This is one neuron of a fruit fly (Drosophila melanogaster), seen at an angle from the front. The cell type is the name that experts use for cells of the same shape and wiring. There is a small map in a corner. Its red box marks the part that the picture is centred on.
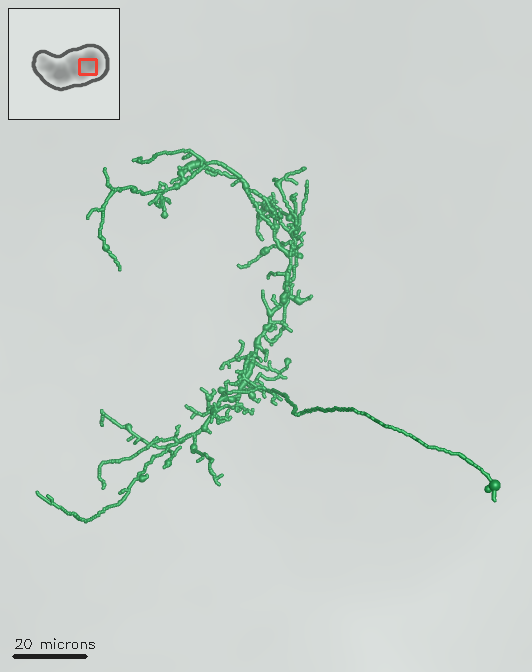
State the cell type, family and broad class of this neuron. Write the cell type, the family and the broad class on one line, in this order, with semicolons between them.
PLP025; hemilineage WEDa2; central-brain intrinsic neuron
